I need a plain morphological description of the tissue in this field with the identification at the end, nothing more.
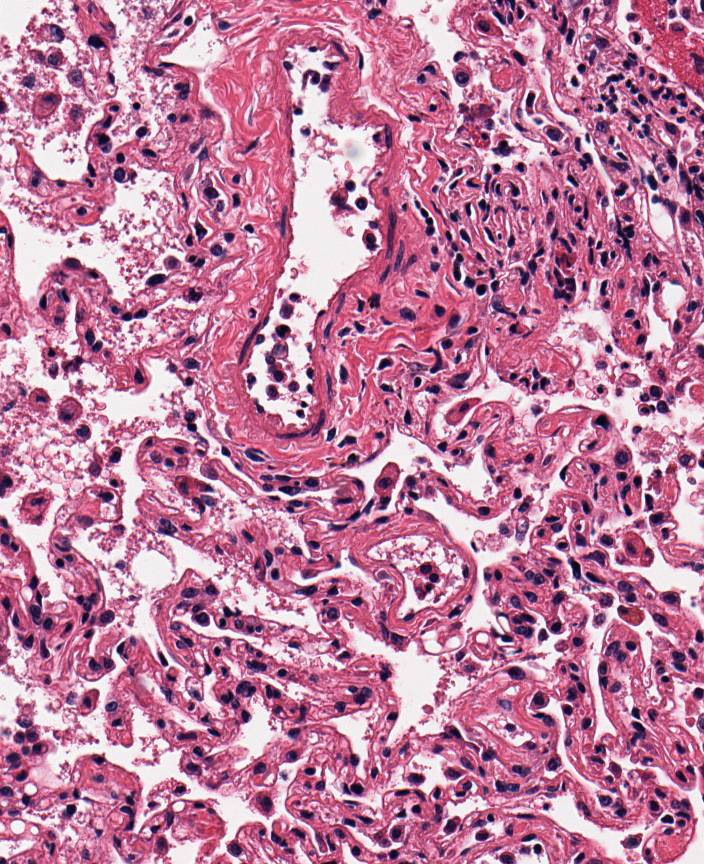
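Central vessel: lumen mostly empty, with a few scattered cells near its lower end. Upper-left spaces: pale pink granular material mixed with scattered large rounded cells, which lie free and have abundant pink cytoplasm. Upper right: more densely packed with nuclei than elsewhere. Tissue: lung.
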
